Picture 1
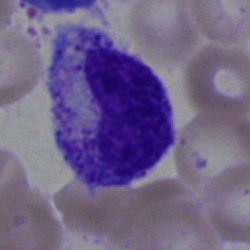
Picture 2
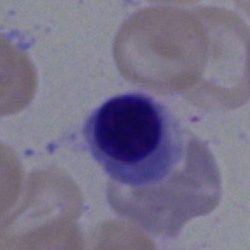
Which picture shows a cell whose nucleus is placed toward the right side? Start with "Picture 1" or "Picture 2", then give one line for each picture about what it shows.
Picture 1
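In picture 1: The nucleus is eccentric, lying toward the right side of the cell.
In picture 2: The nucleus sits off-centre toward the upper left of the cell.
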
